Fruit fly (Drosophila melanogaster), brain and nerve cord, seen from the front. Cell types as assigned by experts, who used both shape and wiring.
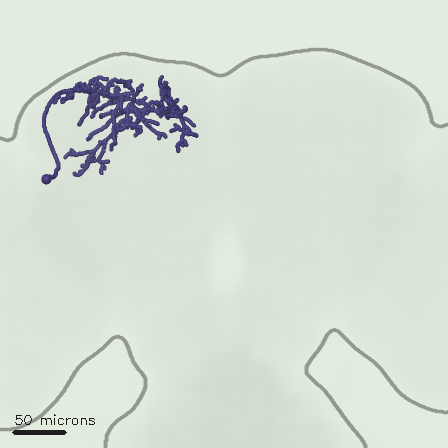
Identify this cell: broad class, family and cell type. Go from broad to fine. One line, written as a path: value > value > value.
central-brain intrinsic neuron > hemilineage SIPa1_ventral > SLP074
